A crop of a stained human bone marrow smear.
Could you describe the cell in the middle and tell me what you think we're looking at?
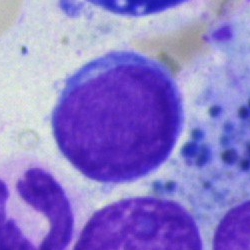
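Chromatin first: fine and evenly spread, with no coarse clumps. Cytoplasm next: only a thin rim around the nucleus, stained blue. Rim width: greatest at the upper left of the cell. Last, the name: blast.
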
